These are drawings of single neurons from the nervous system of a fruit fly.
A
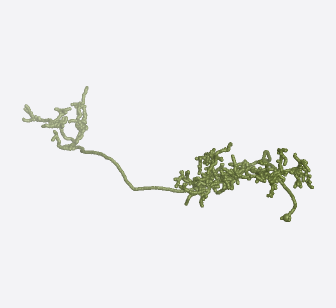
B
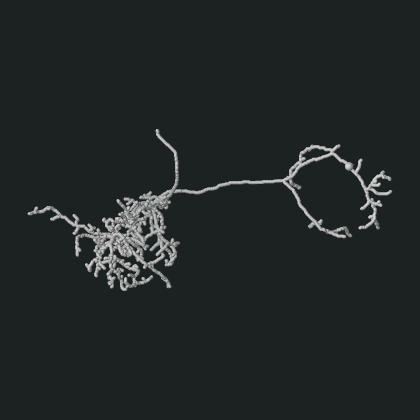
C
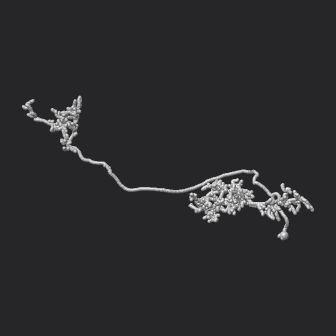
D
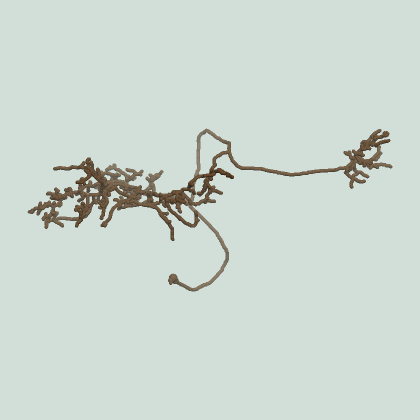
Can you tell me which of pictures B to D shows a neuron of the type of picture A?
C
